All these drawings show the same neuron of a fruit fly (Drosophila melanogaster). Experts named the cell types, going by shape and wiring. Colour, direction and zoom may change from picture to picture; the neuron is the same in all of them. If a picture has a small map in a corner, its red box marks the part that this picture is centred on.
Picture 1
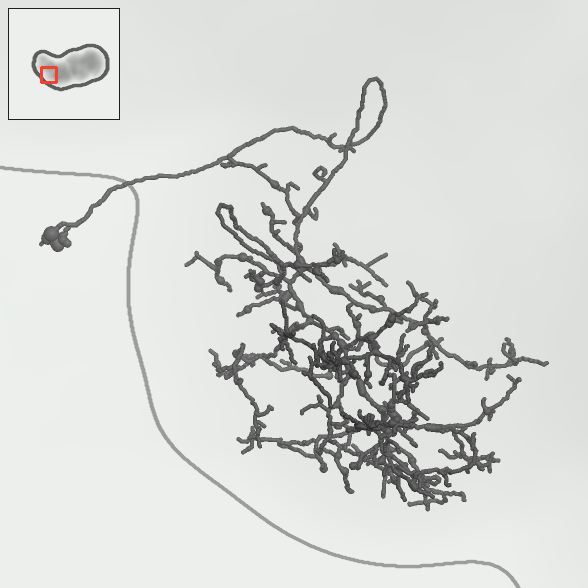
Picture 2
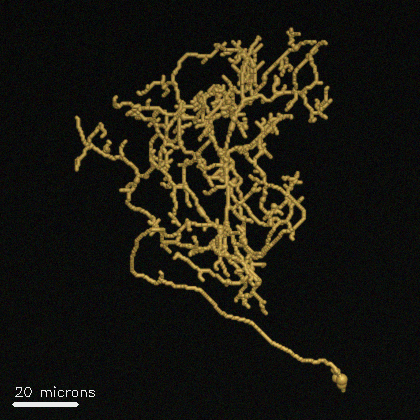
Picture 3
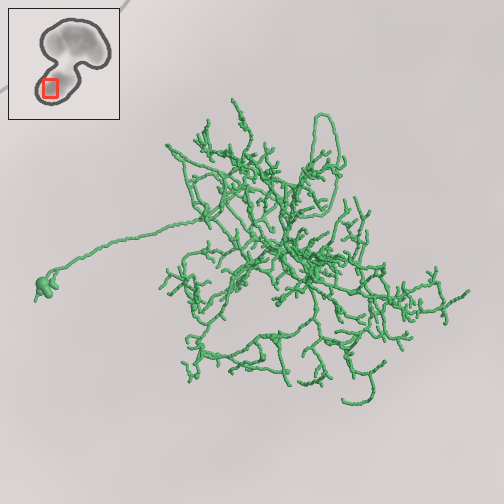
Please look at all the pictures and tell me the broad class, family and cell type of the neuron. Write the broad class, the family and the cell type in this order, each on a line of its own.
nerve-cord intrinsic neuron
hemilineage 03A
IN03A062_f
